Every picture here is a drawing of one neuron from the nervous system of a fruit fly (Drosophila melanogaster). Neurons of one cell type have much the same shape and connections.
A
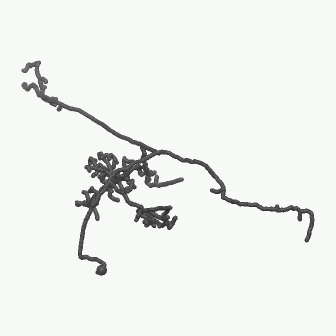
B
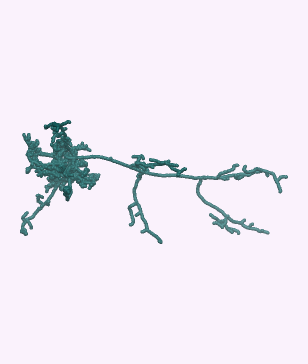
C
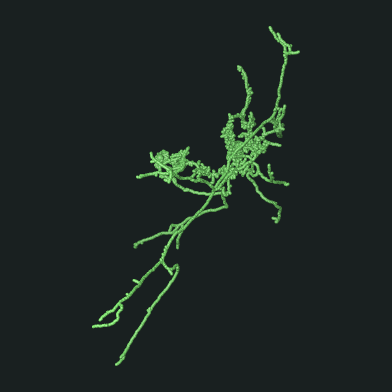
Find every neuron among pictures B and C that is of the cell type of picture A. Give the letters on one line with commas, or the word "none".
none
